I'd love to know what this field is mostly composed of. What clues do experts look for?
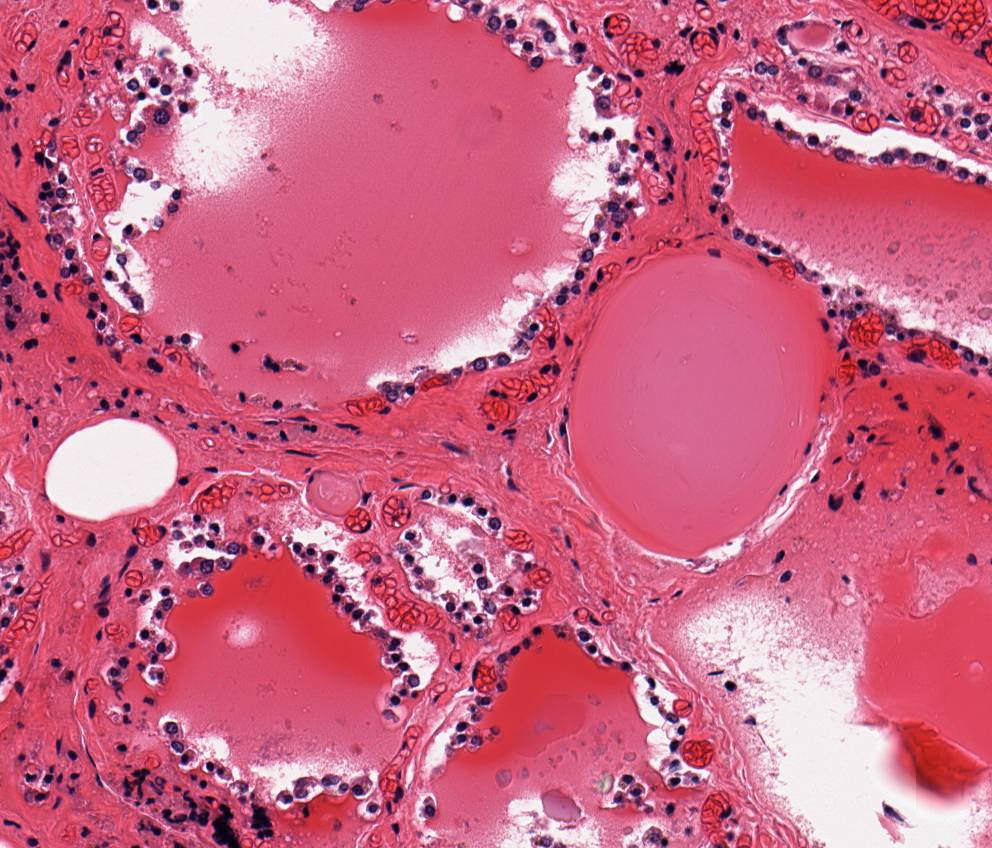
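Answer: thyroid follicle. Large closed follicles, rounded to irregular, are separated by narrow connective tissue bands. Each is lined by one layer of flattened to low cuboidal cells with small, round, dark nuclei and filled with homogeneous pink material.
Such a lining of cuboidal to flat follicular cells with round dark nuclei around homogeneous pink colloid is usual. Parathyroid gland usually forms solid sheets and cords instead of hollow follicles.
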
